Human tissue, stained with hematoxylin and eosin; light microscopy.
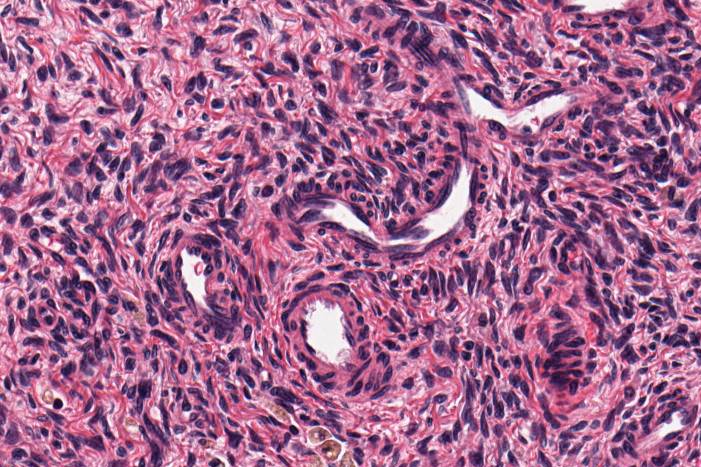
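Ovary, haematoxylin and eosin section. Arrangement: spindle to oval cells pack the entire field densely, without lobules or clear divisions. Nuclei: most cells have dark, oval to elongated nuclei and scant, poorly defined cytoplasm. Pattern: spindle cells form concentric layers around the small lumens. Pigment: a few cells at the lower left and lower centre contain golden-brown granular pigment.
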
